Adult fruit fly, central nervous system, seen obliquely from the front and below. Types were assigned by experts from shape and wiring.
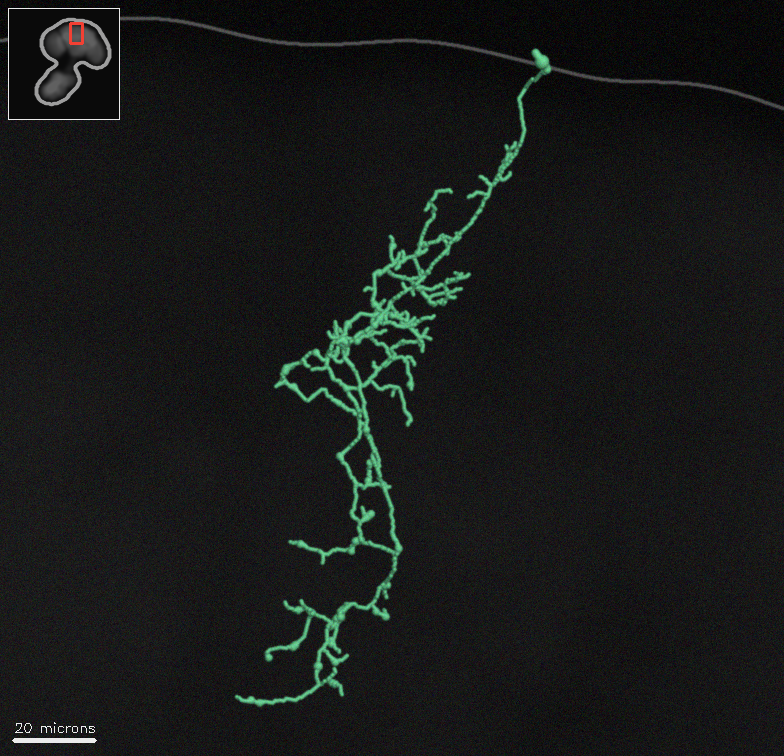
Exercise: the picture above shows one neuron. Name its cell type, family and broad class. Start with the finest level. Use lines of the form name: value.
cell type: SMP067
family: hemilineage SMPad2
broad class: central-brain intrinsic neuron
